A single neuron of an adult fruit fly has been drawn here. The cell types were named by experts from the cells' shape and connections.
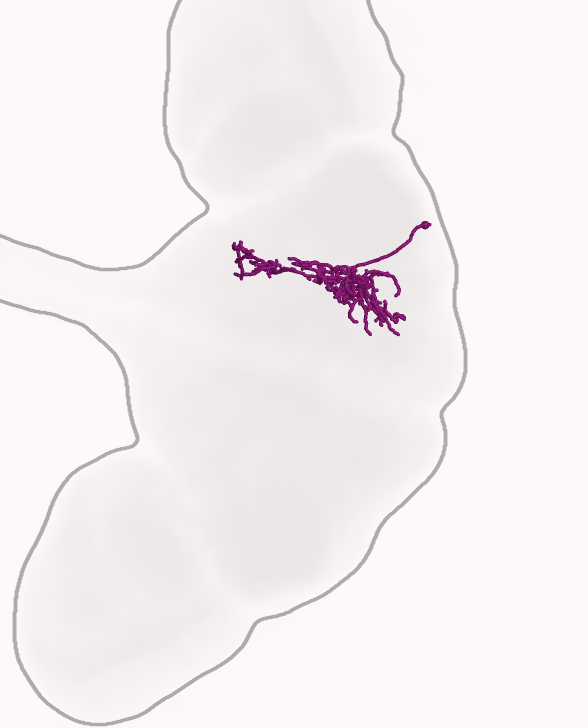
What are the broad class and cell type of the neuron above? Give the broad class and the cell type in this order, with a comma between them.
central-brain intrinsic neuron, LAL109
